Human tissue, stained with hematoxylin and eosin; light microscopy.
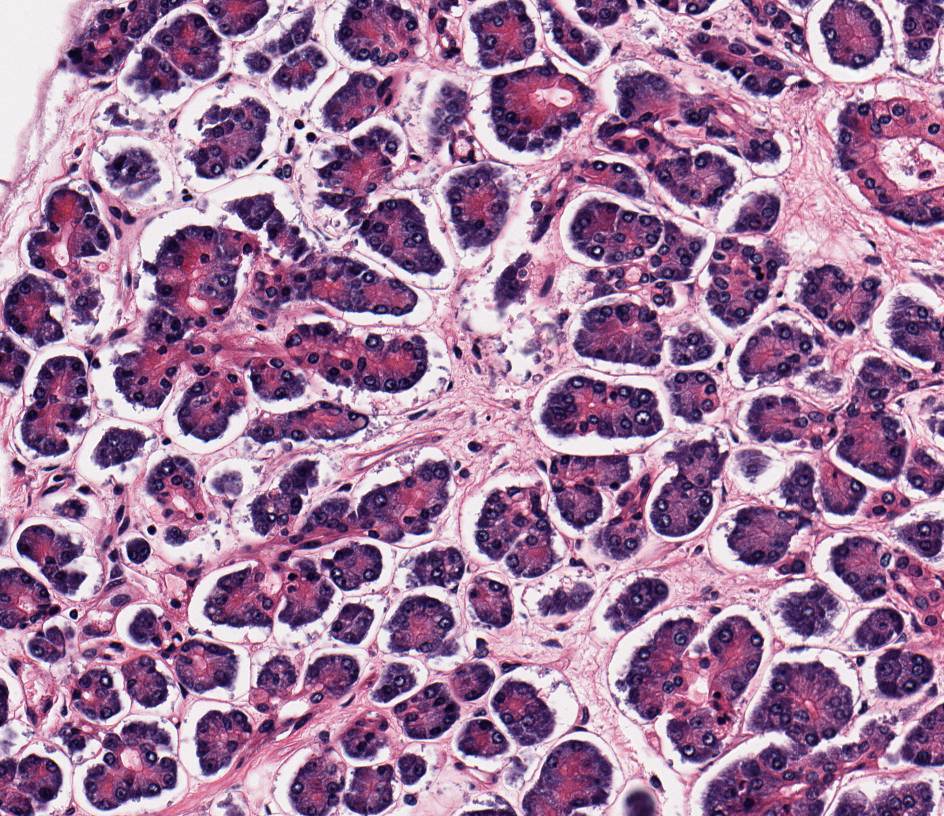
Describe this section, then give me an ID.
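Closely packed glandular units, rounded and elongated, fill the field and are grouped into clusters. A single layer of cuboidal to columnar epithelial cells lines each unit, arranged around its centre. Their nuclei are round, each with a single conspicuous dark nucleolus. The cytoplasm is purple toward the outer edge of each unit and pinker toward the centre. This section is pancreas.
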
